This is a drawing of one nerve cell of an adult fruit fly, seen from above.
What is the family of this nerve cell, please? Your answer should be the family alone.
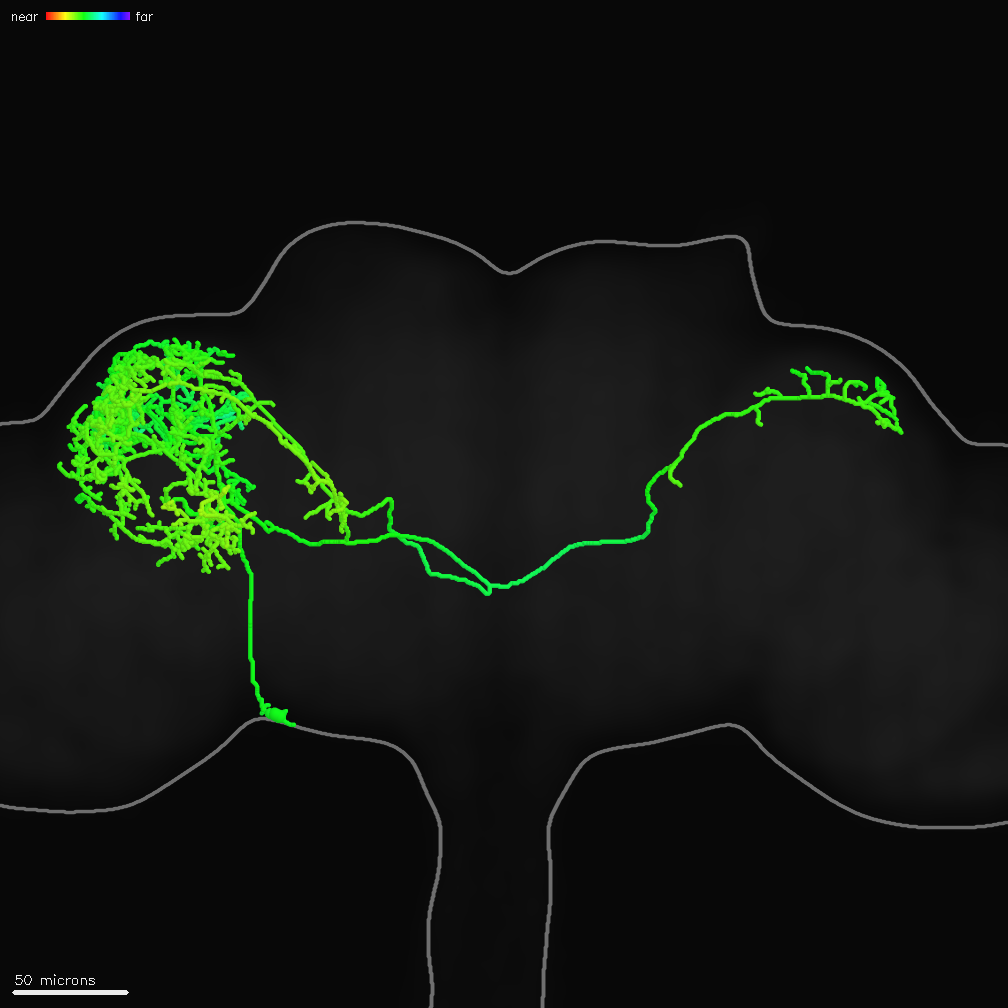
hemilineage VLPl&p2_posterior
